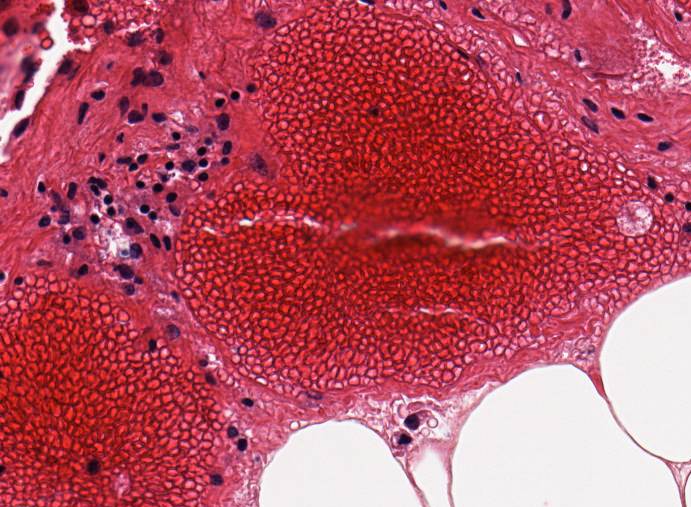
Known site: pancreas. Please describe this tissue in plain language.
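See those two large rounded spaces in the centre and lower left? They're packed with small, bright red, tightly crowded red blood cells; walls are thin, with no thick muscular layer. At upper left, a loose cluster of small round dark-staining nuclei sits in the stroma.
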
